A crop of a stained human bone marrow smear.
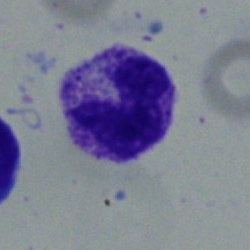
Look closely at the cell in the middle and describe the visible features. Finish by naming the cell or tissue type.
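Look at the bumpy, slightly uneven edges on that roughly round outline. Chromatin's deep purple and dense, not fine and open, and I can't find any nucleoli. Cytoplasm has no vacuoles either. That one in the middle is a segmented neutrophil.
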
